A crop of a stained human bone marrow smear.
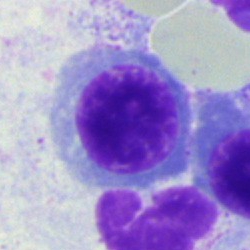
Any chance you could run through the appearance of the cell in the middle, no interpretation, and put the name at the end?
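Outline: somewhat irregular and angular, not smoothly round. Chromatin: dark purple, moderately clumped, with small paler patches. Cytoplasmic rim: wider on the left side of the nucleus than on the right. Granules: none visible. Cell: erythroblast.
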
